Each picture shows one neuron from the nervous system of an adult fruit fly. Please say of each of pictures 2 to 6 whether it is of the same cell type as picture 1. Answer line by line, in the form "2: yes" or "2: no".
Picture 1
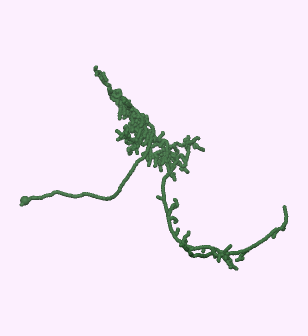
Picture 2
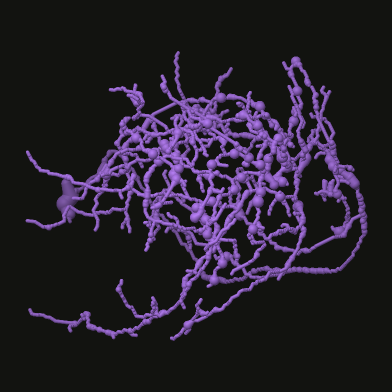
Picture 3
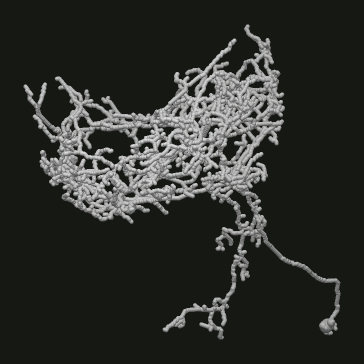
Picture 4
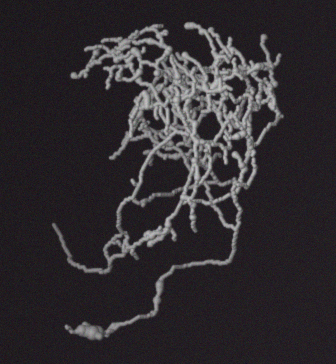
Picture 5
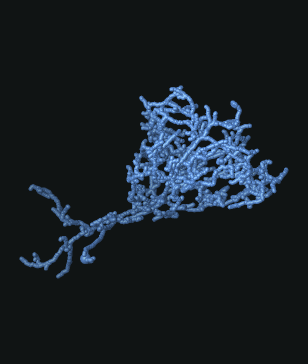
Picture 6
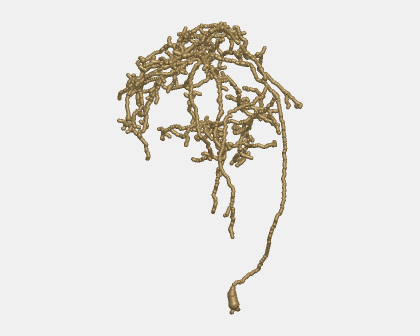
2: yes
3: no
4: yes
5: no
6: yes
